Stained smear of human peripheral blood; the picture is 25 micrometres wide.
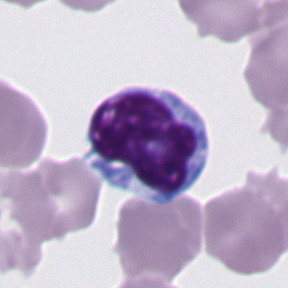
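Typical lymphocyte at the centre of a stained smear of human peripheral blood, about 10 micrometres across. Its nucleus fills most of the cell, with dark purple, coarsely clumped chromatin. The cytoplasm is pale blue, and its rim is widest at the lower left of the cell.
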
